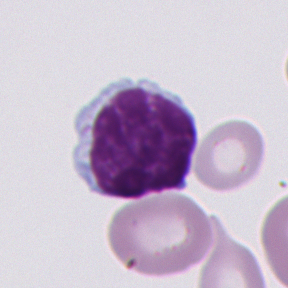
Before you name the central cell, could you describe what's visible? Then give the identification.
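See how the outer edge goes irregular and scalloped along the left and top. The cytoplasmic border bulges into small ruffled lobes instead of running as a smooth line. The nucleus sits off-centre, over towards the right, with no distinct nucleoli visible. That one's a typical lymphocyte.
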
